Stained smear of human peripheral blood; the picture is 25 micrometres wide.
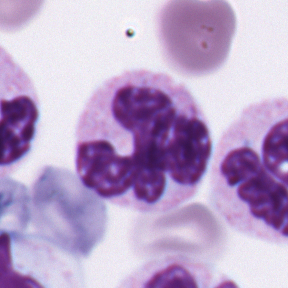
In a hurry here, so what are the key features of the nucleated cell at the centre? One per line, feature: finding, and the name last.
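Outline: round, smooth
Chromatin: dark purple, coarsely clumped
Cytoplasm: pale pink
Granules: fine, pinkish, in the cytoplasm
Name: segmented neutrophil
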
